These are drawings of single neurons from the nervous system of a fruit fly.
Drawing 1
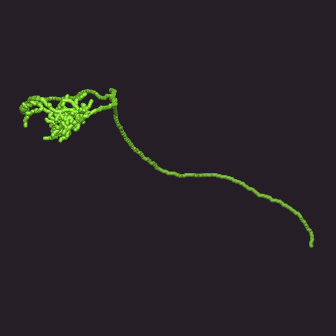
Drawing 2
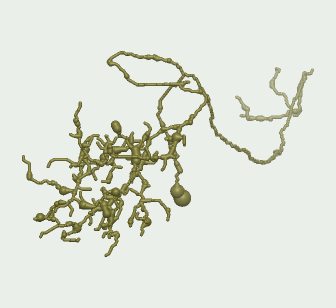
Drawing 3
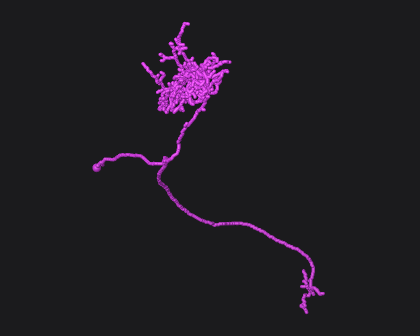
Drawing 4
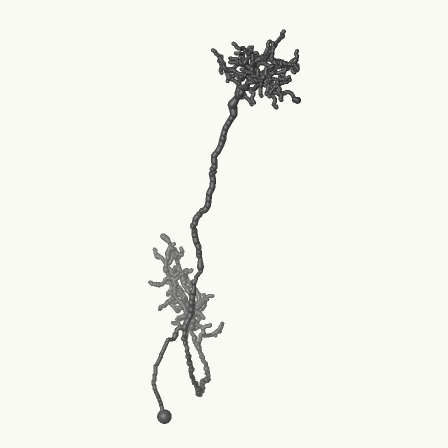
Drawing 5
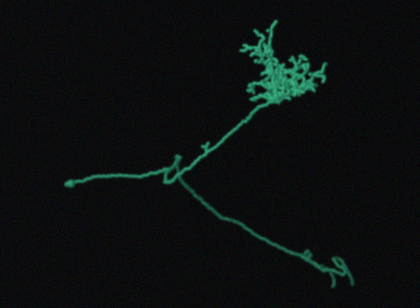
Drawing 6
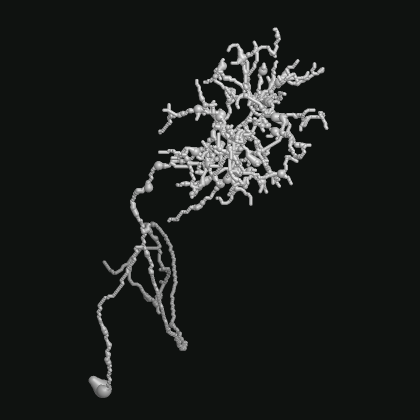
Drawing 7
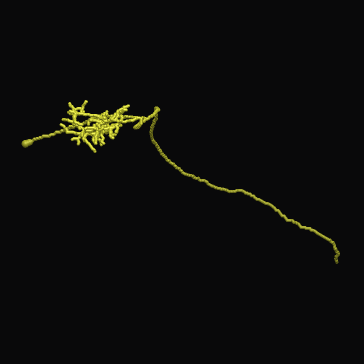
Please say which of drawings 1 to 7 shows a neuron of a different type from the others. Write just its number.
4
